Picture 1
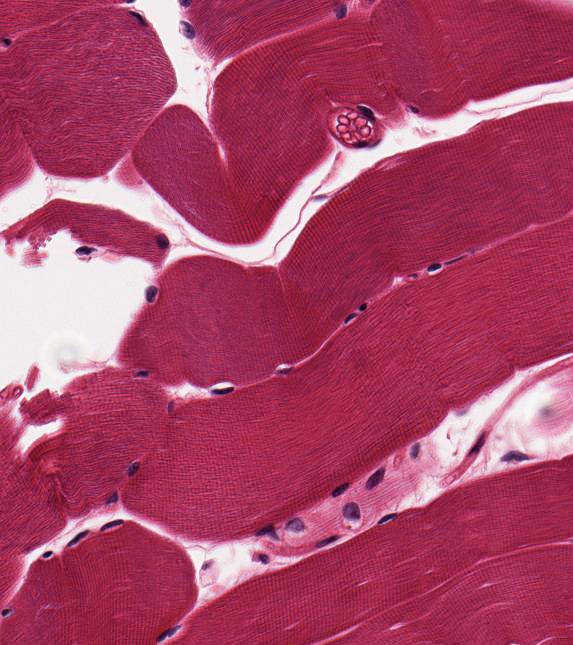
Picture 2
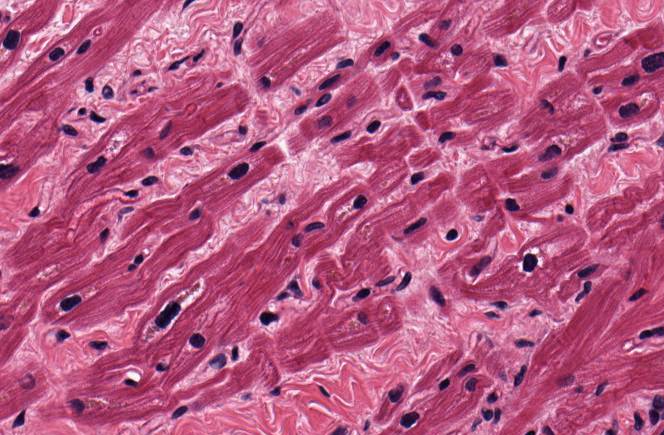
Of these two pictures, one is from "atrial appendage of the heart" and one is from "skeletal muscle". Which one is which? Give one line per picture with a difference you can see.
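Picture 1 is from the skeletal muscle. The muscle nuclei are flattened, dark and lie at the edges of the fibres.
Picture 2 is from the atrial appendage of the heart. The muscle nuclei lie centrally within the fibres rather than at their edges.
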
